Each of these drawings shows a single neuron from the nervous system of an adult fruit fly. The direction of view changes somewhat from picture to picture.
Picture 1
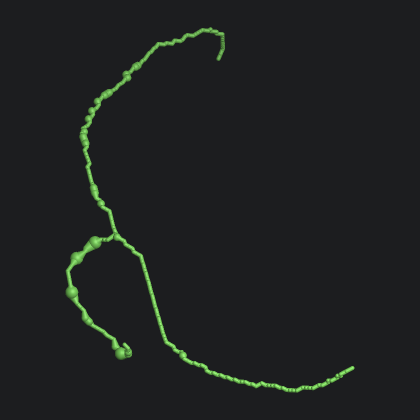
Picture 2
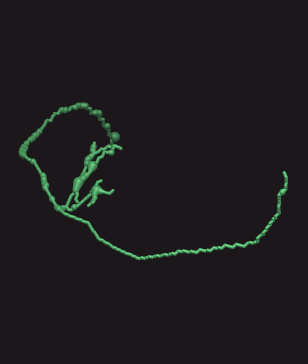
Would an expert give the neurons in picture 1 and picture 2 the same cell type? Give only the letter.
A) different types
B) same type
A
